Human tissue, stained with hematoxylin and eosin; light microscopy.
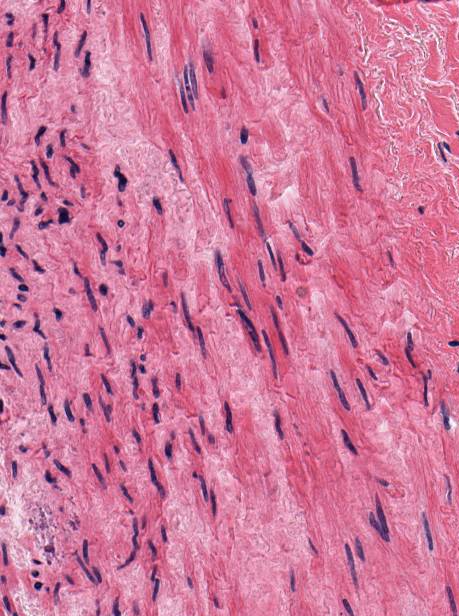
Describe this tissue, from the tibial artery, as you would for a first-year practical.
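Spindle cells, parallel, in bundles running obliquely upper left to lower right. Nuclei elongated, dark-staining, blunt-ended, cigar-like. Cytoplasm abundant, pink, finely fibrillar, merging into long strands. Nuclei more crowded along left side than centre and right.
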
